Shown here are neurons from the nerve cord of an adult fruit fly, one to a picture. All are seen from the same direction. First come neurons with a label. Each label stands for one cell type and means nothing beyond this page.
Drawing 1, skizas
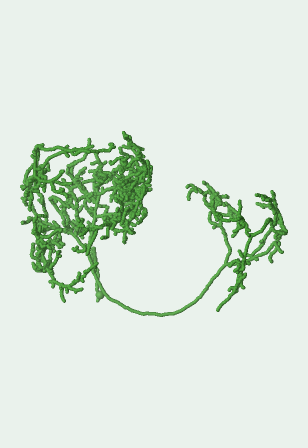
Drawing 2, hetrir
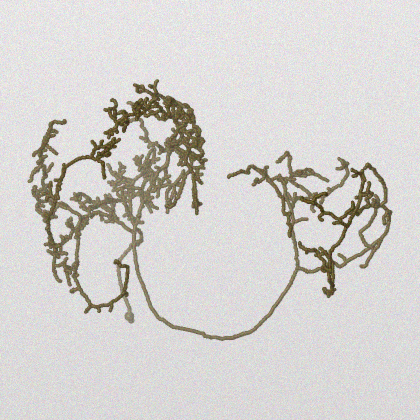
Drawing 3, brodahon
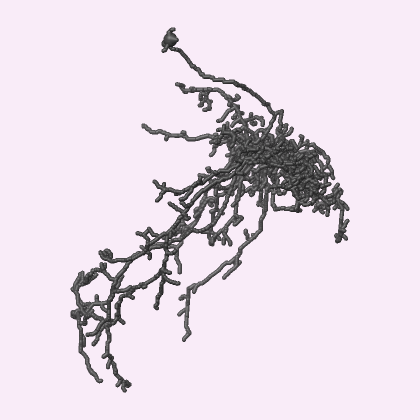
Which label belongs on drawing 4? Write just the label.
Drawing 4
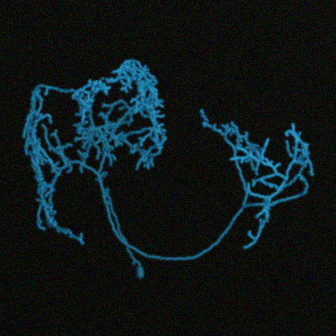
hetrir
